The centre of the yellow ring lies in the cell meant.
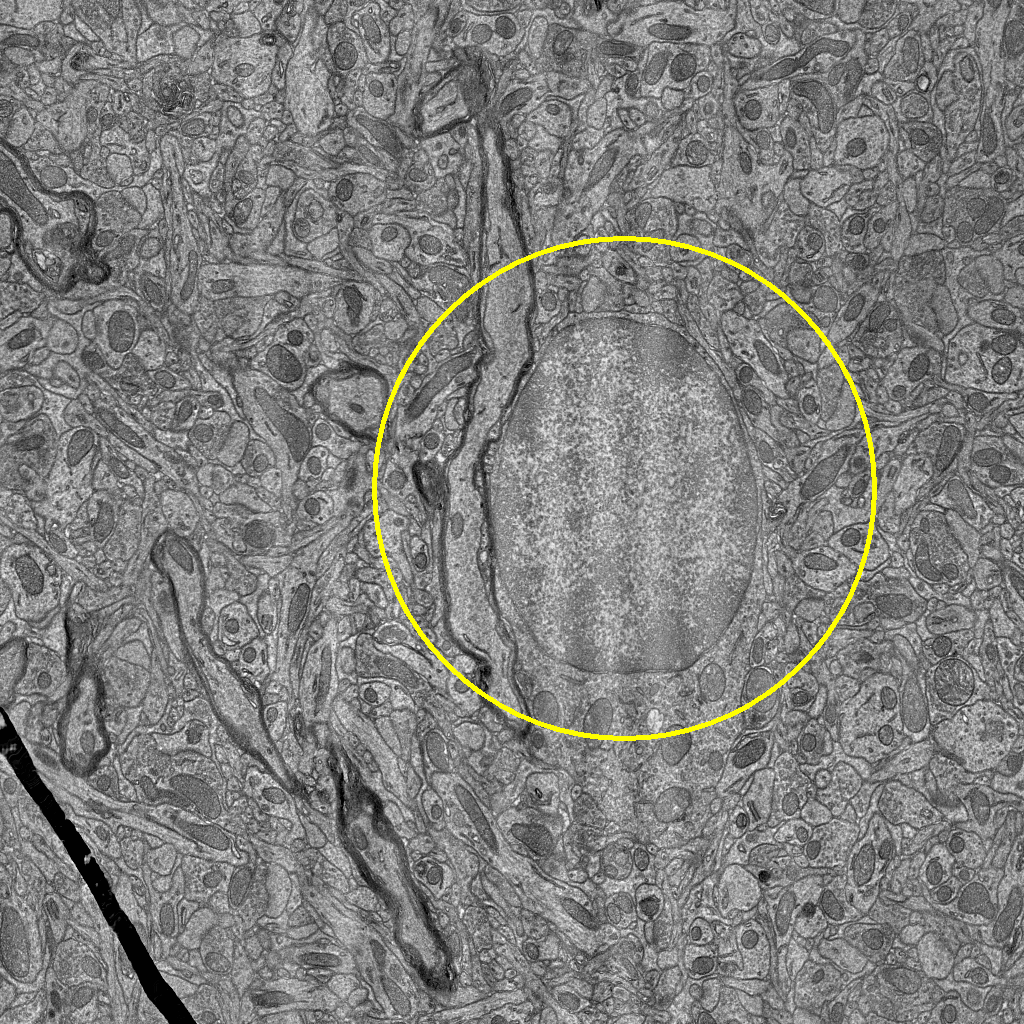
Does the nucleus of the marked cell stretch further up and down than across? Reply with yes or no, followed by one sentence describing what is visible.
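Yes. The nucleus is a large oval that is longer from top to bottom than from side to side.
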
